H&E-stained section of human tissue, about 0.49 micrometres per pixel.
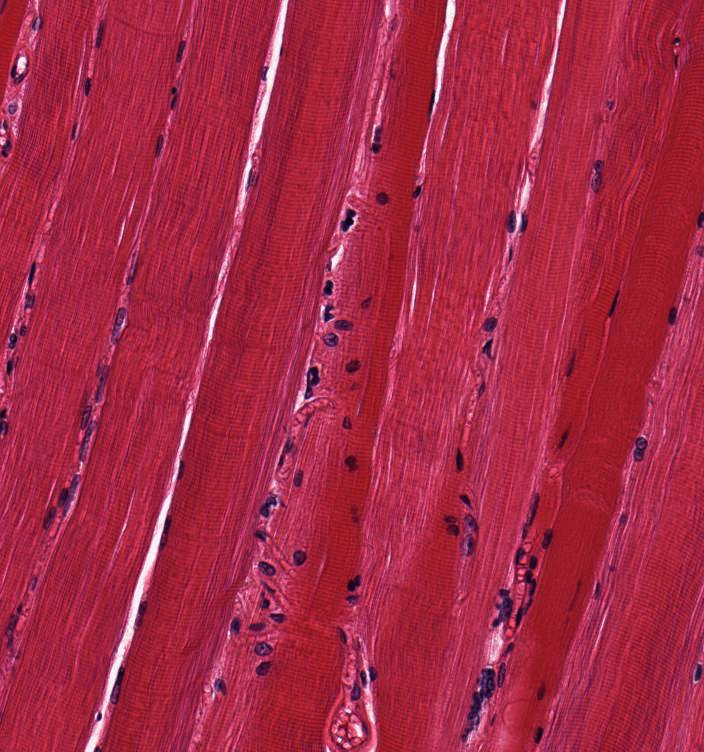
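Skeletal muscle, H&E: unbranched fibres of fairly even width, their cytoplasm stained a deep, even pink-red by eosin. Elongated nuclei sit at the fibre edges, not centrally. Thin connective tissue strands carrying small dark nuclei lie between neighbouring fibres.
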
